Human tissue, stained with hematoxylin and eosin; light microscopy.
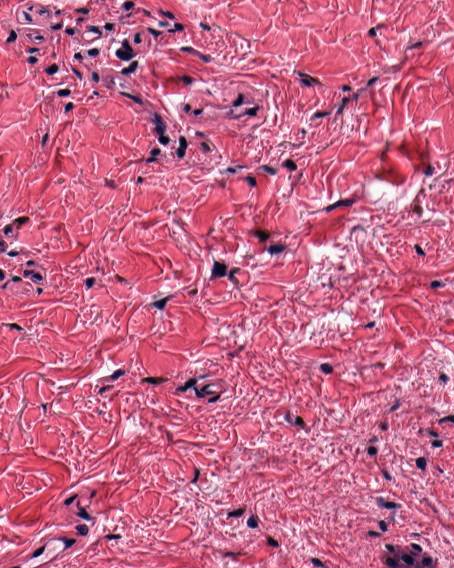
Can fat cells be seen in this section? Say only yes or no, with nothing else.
No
